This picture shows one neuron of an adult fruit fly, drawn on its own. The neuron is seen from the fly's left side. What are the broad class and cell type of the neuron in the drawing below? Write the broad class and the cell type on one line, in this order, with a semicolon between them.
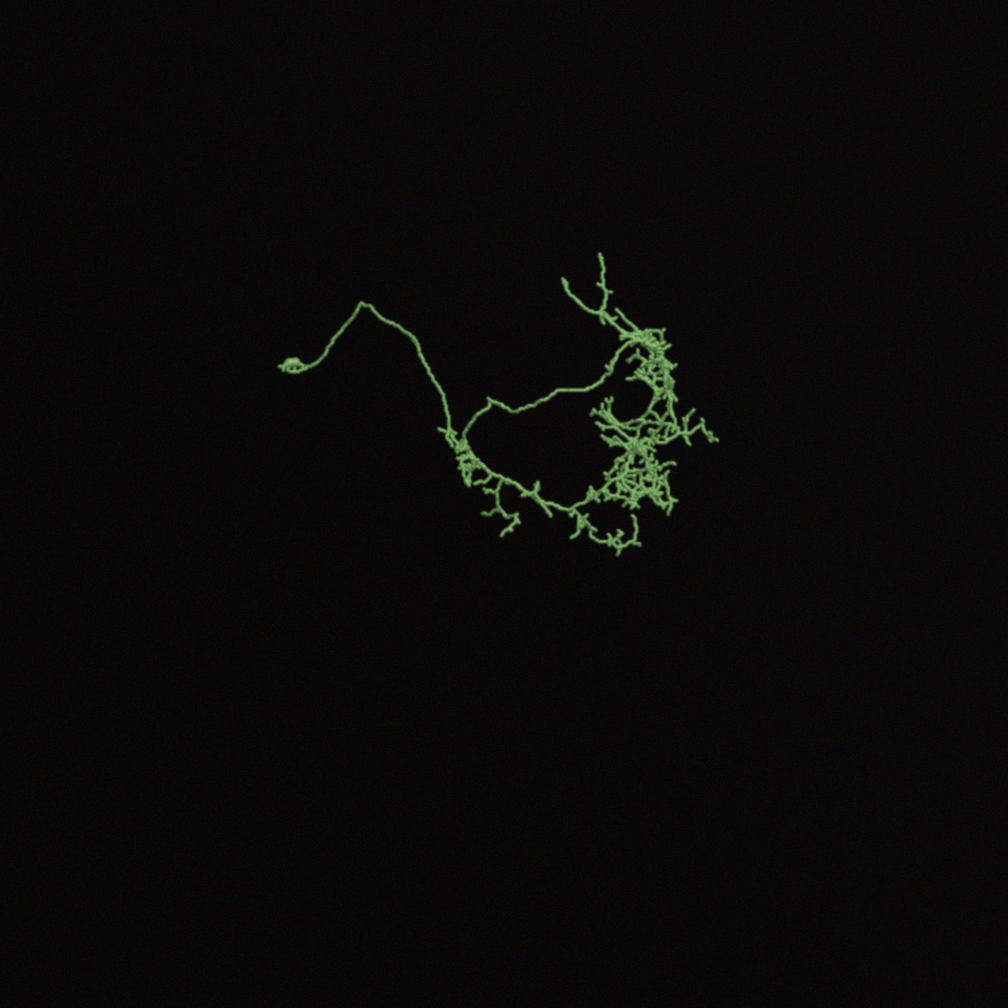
central-brain intrinsic neuron; PLP013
